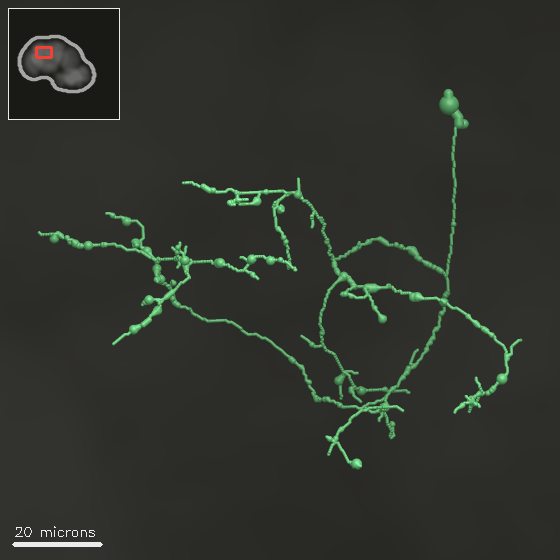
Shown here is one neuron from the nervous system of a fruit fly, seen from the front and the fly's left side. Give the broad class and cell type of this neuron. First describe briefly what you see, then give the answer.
The cell body is at the upper right of the picture. From left to right in the picture it spans about 110 microns. The picture shows dozens of branch ends. It is a central-brain intrinsic neuron. Its cell type is CB2869.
